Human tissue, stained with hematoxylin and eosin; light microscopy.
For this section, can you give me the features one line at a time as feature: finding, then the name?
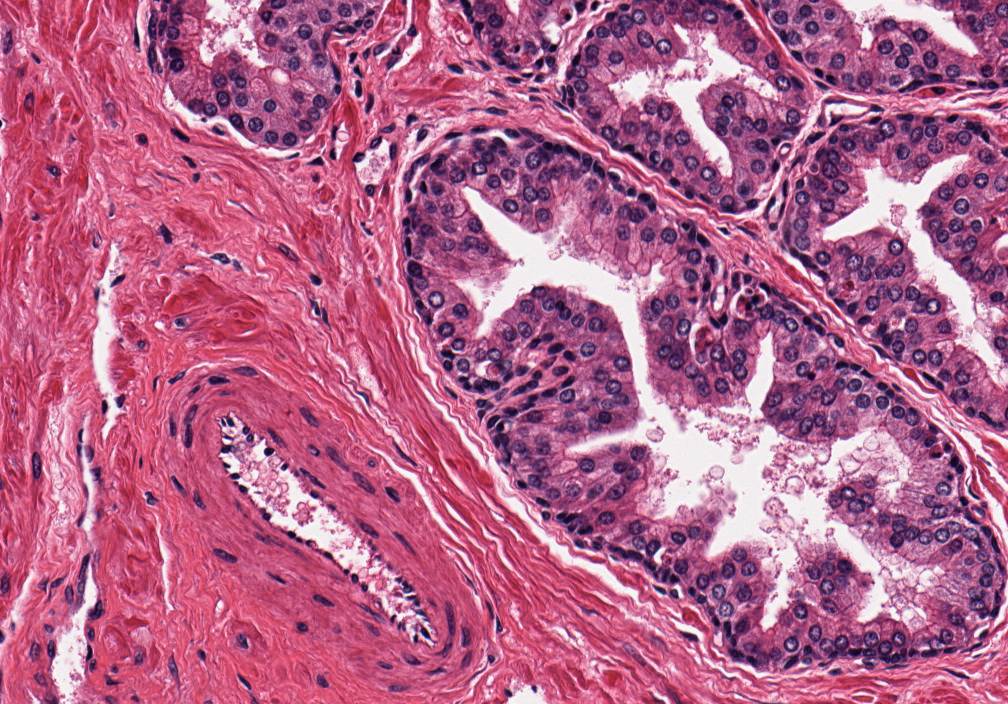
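Glands: large, inwardly folded epithelium, irregular branching lumens
Luminal cells: tall columnar, pale finely granular to clear cytoplasm
Luminal nuclei: round, fairly uniform in size
Basal cells: row of flattened dark nuclei beneath luminal cells at gland edge
Tissue: prostate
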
